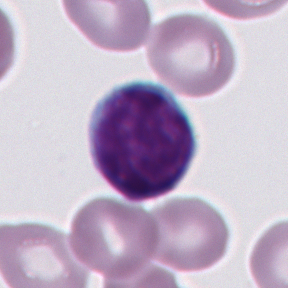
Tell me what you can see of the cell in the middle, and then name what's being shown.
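Round to slightly oval, the nucleus has no indentation and no visible nucleoli. Cytoplasm forms at most a very thin pale bluish rim around it, and no granules are seen there. The cell is a typical lymphocyte.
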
